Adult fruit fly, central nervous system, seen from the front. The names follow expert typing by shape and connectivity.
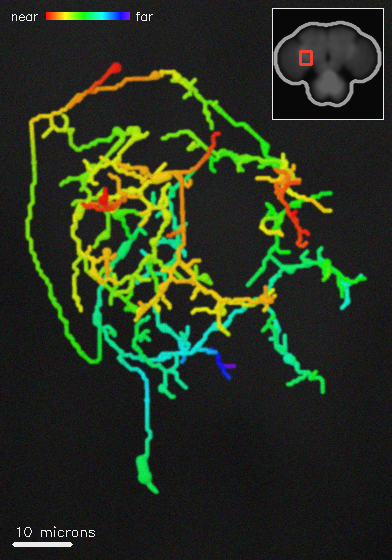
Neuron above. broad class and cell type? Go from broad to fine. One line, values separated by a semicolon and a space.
central-brain intrinsic neuron; CB1460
